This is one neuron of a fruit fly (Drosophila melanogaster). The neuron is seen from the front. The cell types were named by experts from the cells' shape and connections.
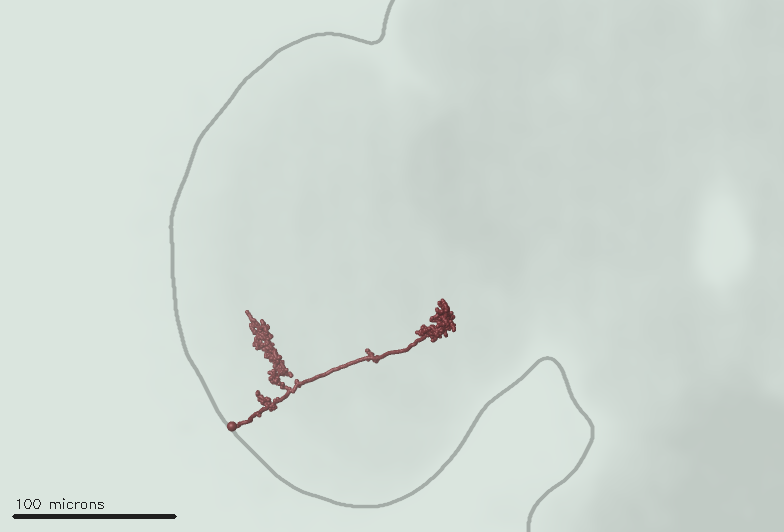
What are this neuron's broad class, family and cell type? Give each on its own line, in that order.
optic-lobe intrinsic neuron
TmY
TmY21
